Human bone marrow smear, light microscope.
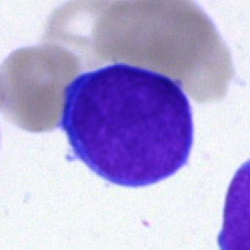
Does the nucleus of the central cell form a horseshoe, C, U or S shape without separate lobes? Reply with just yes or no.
No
